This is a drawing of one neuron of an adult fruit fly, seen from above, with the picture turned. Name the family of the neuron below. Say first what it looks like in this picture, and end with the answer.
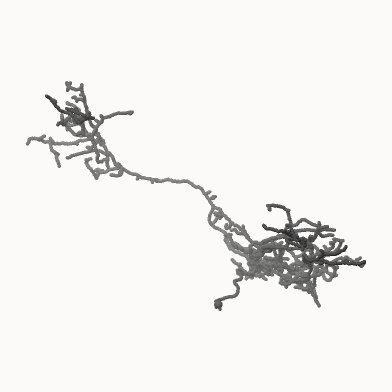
The cell body is at the bottom of the picture. In this view it is wider than it is tall. It is a central-brain intrinsic neuron. Its family is hemilineage PSp3.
